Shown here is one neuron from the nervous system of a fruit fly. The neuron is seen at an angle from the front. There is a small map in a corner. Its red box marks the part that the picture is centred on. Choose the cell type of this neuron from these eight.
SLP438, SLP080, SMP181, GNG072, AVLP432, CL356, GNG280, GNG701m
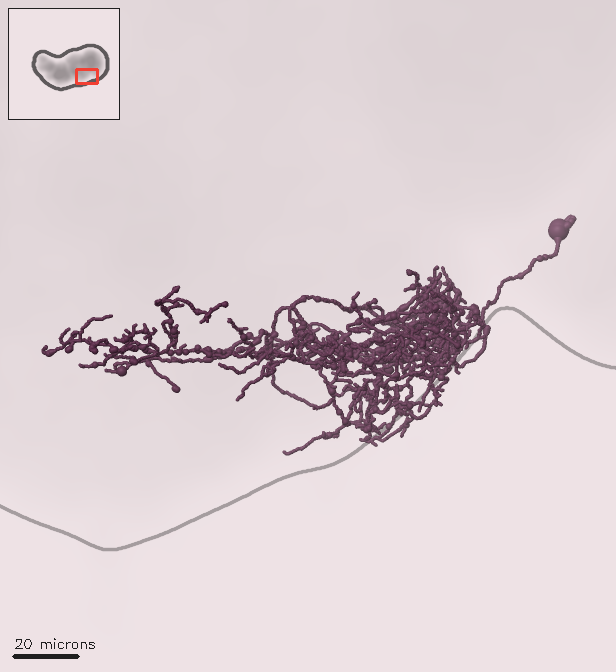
GNG072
